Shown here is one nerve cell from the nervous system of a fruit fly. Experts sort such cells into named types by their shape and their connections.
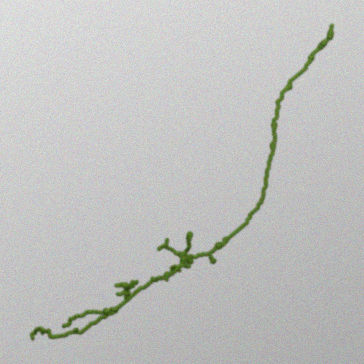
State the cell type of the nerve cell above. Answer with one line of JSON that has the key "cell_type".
{"cell_type": "SNta30"}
